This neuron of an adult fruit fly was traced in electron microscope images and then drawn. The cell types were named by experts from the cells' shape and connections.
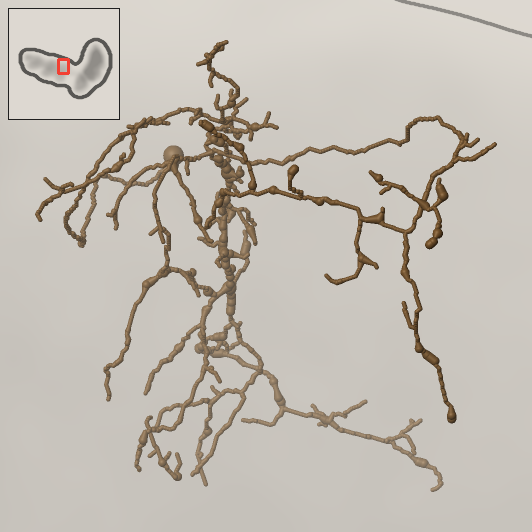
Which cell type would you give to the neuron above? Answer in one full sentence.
The cell type name IN03A080 applies to this neuron.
